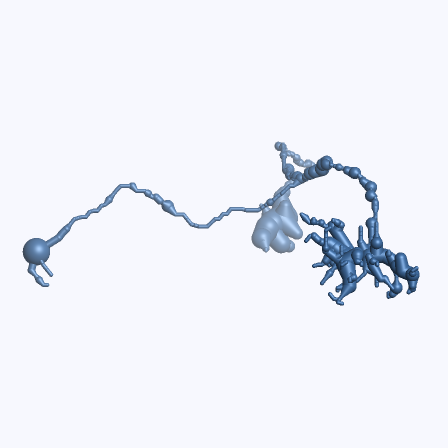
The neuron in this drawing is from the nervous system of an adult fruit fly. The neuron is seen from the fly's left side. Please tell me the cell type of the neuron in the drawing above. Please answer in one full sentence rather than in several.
The cell type held by this neuron is TuBu01.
